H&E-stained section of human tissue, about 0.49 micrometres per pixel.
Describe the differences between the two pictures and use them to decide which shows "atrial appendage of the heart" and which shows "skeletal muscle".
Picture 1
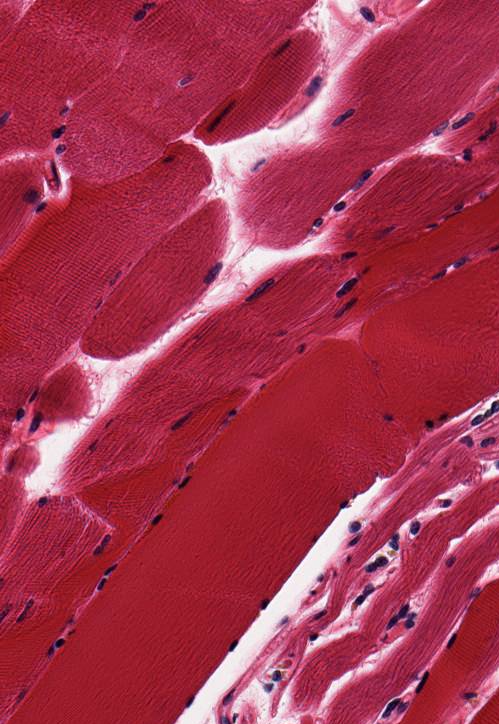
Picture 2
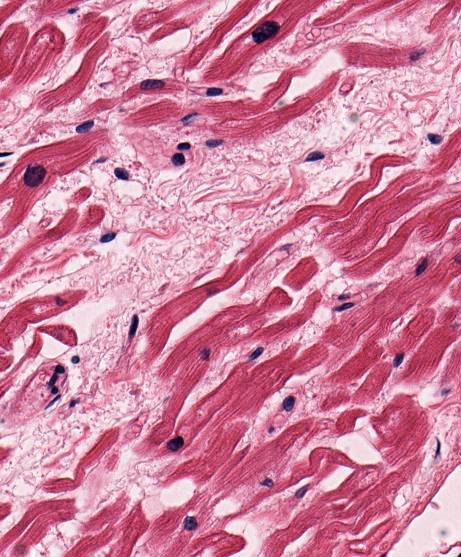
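You've got skeletal muscle in picture 1 and the atrial appendage of the heart in picture 2. The clearest difference is the nuclei: dark and flattened at the fibre edges in the muscle, oval and central in the atrial fibres. Some atrial fibres also branch and join their neighbours, with deep pink-red cytoplasm and small dark elongated nuclei in the stroma between. In picture 1, pale loose connective tissue separates groups of fibres, and one broad fibre in the lower centre stains a deeper, more uniform red, its striations indistinct.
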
